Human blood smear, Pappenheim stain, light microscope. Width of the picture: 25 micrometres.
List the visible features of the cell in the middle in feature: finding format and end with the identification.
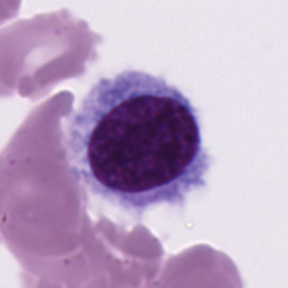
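Nuclear outline: a smooth oval, with no indentation and no lobes
Nucleoli: look closely, none can be seen
Cytoplasm: a fine, speckled bluish texture, without distinct coarse granules
Vacuoles: none visible
Name: hairy cell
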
